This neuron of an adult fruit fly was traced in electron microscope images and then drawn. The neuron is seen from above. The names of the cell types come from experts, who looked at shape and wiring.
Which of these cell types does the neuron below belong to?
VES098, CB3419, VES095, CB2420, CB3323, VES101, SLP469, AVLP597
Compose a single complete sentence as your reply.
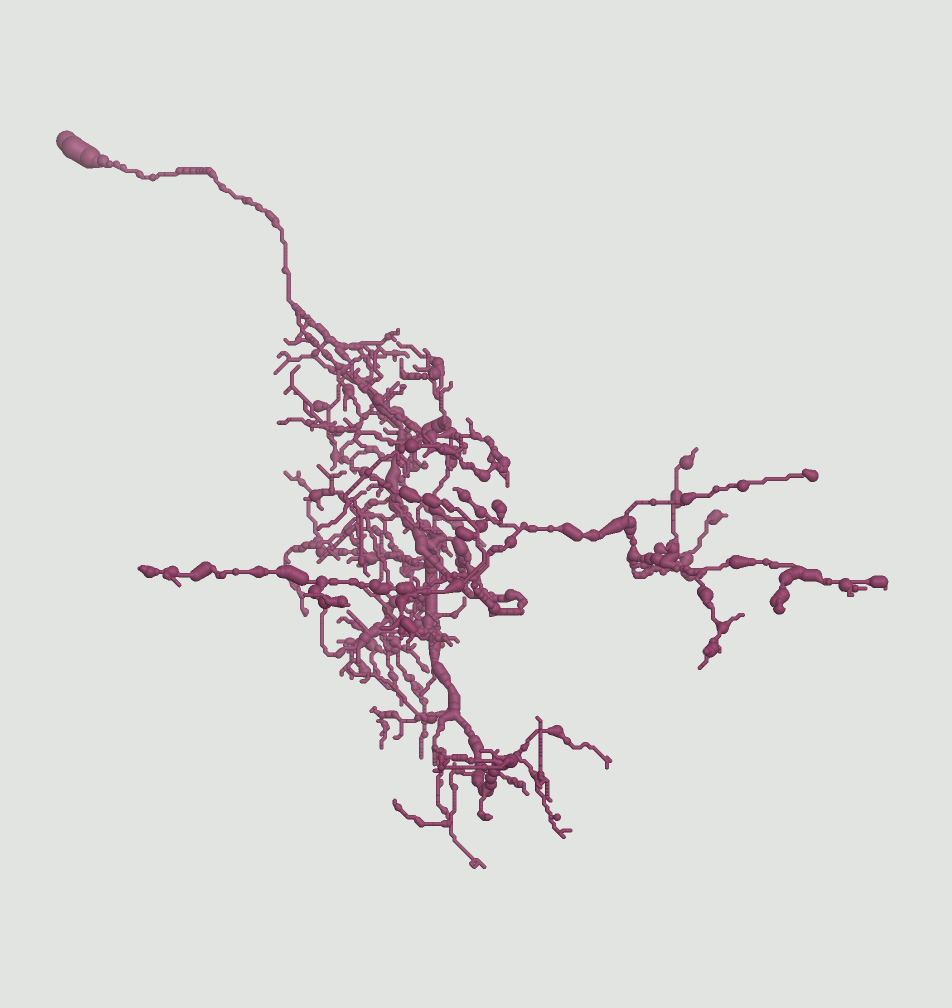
The neuron is categorized under cell type VES098.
